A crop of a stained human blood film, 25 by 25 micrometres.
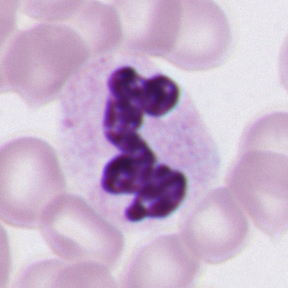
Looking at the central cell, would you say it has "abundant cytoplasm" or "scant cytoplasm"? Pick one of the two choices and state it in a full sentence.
There is abundant cytoplasm around the nucleus of this cell.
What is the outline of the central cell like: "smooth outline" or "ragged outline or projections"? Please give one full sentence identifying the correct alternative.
The cell's outline is smooth, without projections.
